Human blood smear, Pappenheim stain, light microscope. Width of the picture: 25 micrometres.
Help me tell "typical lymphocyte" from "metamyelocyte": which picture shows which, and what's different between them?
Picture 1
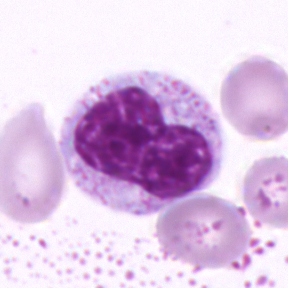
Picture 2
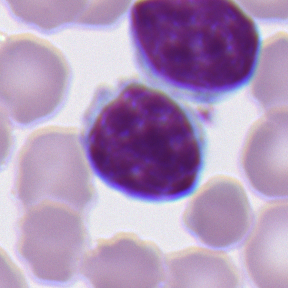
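Picture 2 contains the typical lymphocyte, and picture 1 the metamyelocyte. The main difference lies in the cytoplasm: fine pink-red granules are scattered throughout it in the metamyelocyte, whereas no granules are visible in the typical lymphocyte.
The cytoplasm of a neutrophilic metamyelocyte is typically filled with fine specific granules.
In the typical lymphocyte the nucleus fills almost the whole cell, and the cytoplasm shows only as a thin pale rim, mostly at the upper left.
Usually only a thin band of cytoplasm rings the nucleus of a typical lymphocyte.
The outlines differ as well: the metamyelocyte is round and smooth, while the typical lymphocyte is roughly round with small irregular projections fringing its upper left edge. In the metamyelocyte the nucleus measures about 12 by 9 micrometres, its chromatin is dense, deep purple and coarsely clumped, and no nucleoli are visible.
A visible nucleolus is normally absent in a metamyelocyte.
The metamyelocyte's cytoplasm contains no vacuoles, and red cells lie close beside it on both its left and right sides.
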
